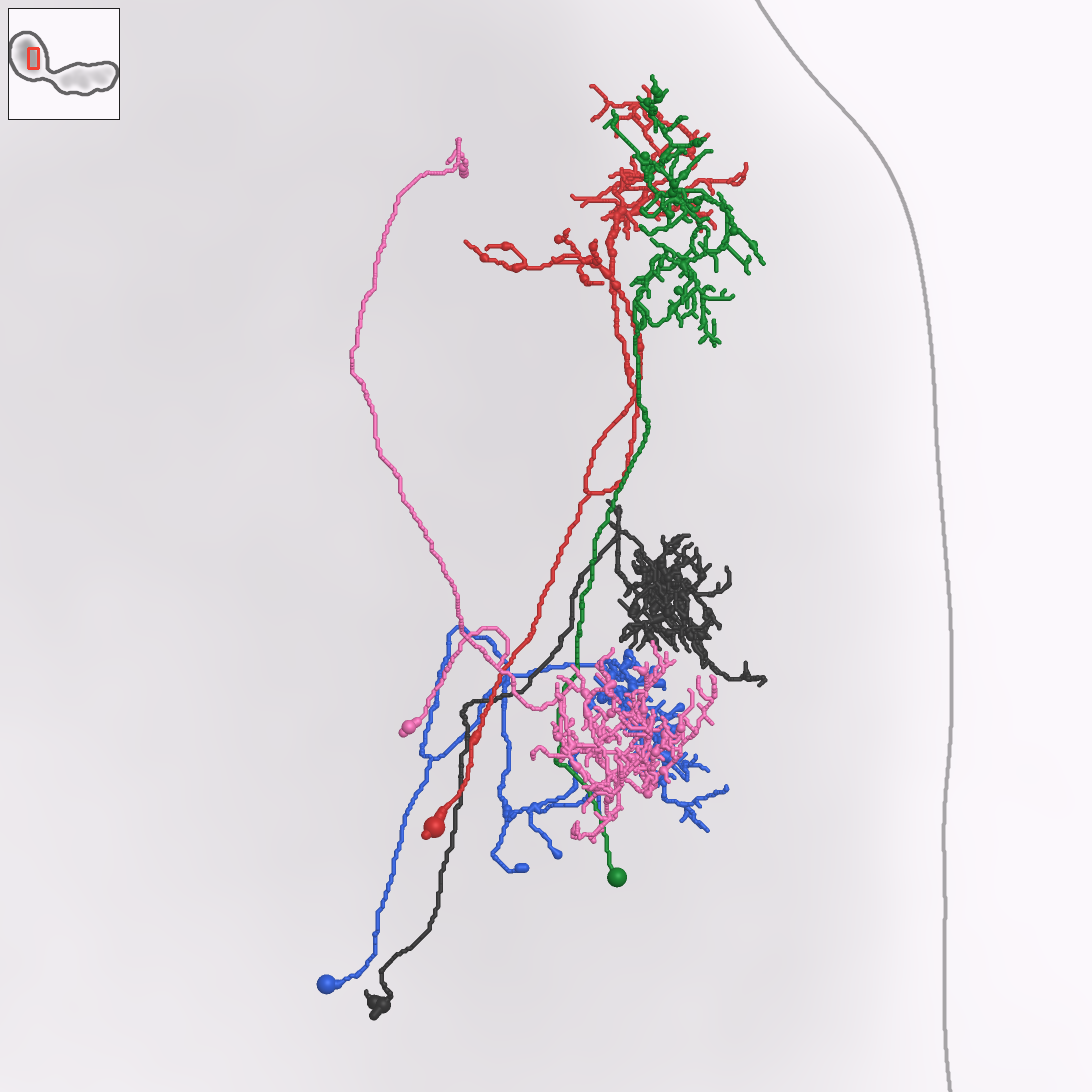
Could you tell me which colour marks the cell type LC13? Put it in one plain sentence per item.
The colour is red.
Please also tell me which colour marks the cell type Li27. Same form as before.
The colour is green.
